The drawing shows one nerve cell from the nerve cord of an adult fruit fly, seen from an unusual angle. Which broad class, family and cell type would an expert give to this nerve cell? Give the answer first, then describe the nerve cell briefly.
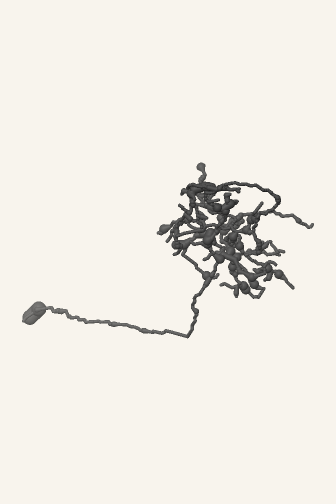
This is a nerve-cord intrinsic neuron. Its family is hemilineage 01B. Its cell type is IN01B099. The picture shows dozens of branch ends. As drawn here it is wider than it is tall.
